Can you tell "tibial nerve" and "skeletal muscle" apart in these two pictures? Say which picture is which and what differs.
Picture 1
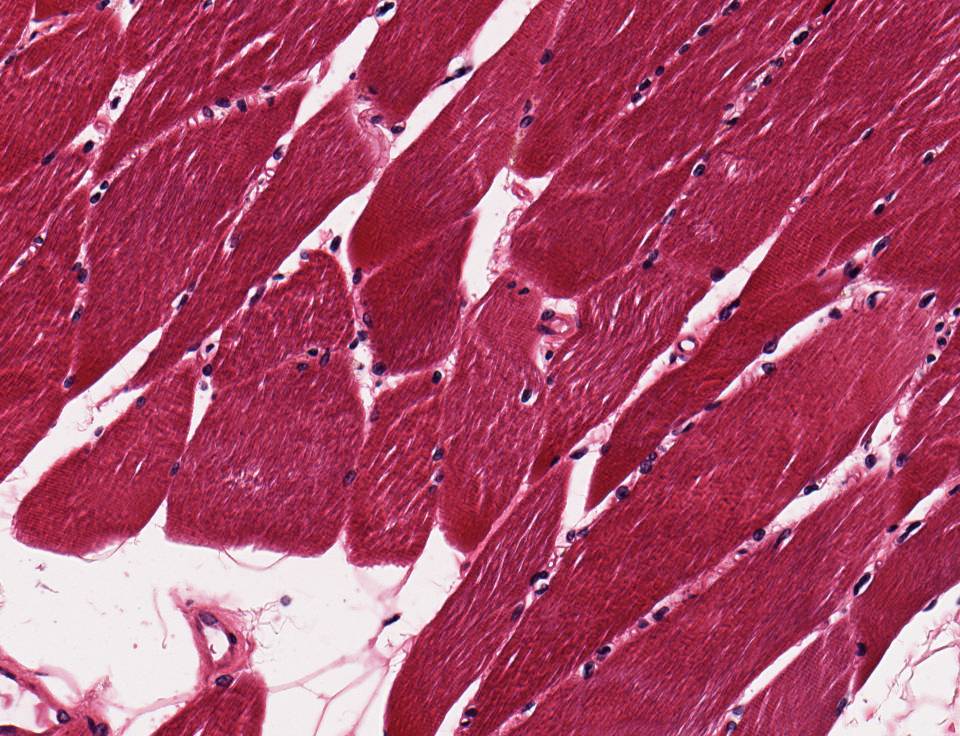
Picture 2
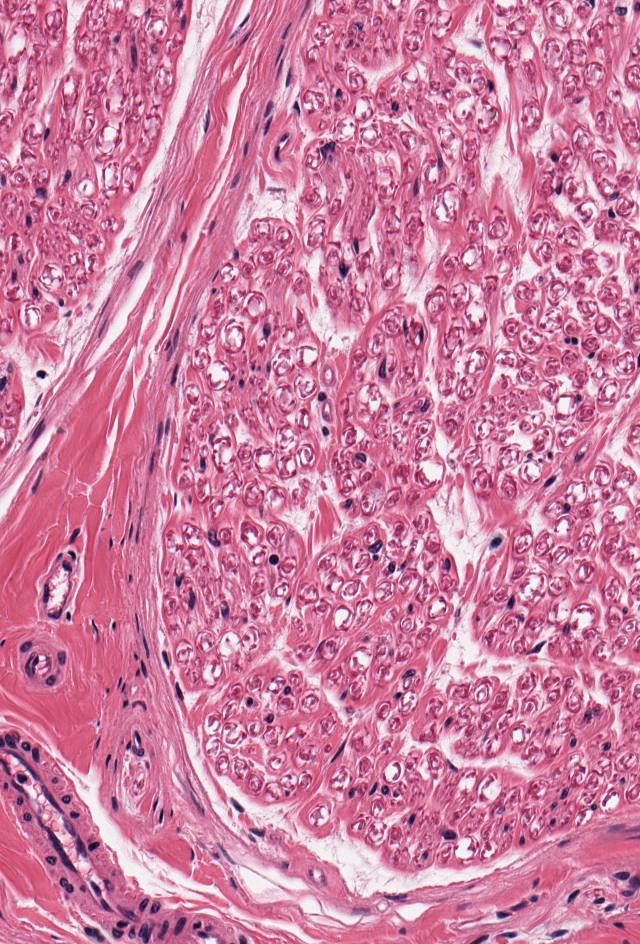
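Skeletal muscle is picture 1, and the tibial nerve is picture 2. In picture 1, long fibres run diagonally from lower left to upper right, their cytoplasm a deep red-pink. Their nuclei are small, dark and flattened-oval, aligned with the fibres and placed at the fibre edges rather than in the centres. In picture 2 the fibres are cut in cross section; most are small round profiles, a pink central dot inside a clear ring.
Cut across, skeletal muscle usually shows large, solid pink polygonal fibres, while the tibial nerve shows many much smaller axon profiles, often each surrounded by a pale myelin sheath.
Dark oval to elongated nuclei are scattered sparsely between those profiles, and narrow white clefts separate groups of fibres within the large bundle.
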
